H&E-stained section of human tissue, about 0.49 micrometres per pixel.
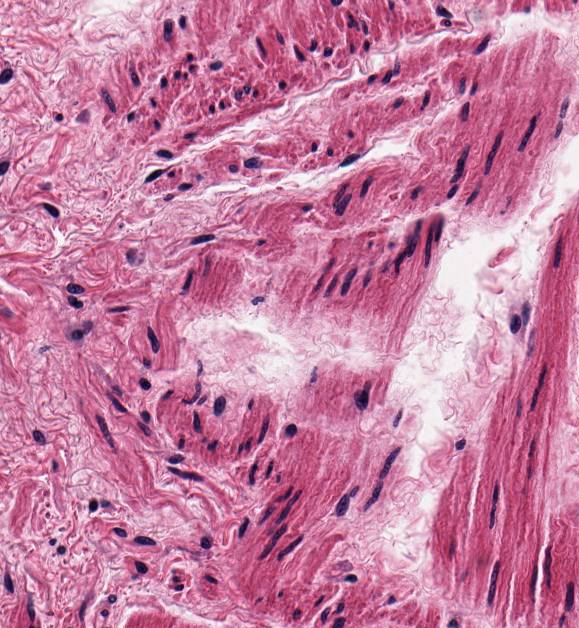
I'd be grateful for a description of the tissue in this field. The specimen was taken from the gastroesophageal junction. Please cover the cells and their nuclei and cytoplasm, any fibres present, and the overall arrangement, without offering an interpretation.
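Smooth muscle bundles here run in several different directions across the field, their nuclei elongated and cigar-shaped. Over on the left, wavy pink collagen fibres take up much of that part, with small dark fibroblast nuclei scattered through them.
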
